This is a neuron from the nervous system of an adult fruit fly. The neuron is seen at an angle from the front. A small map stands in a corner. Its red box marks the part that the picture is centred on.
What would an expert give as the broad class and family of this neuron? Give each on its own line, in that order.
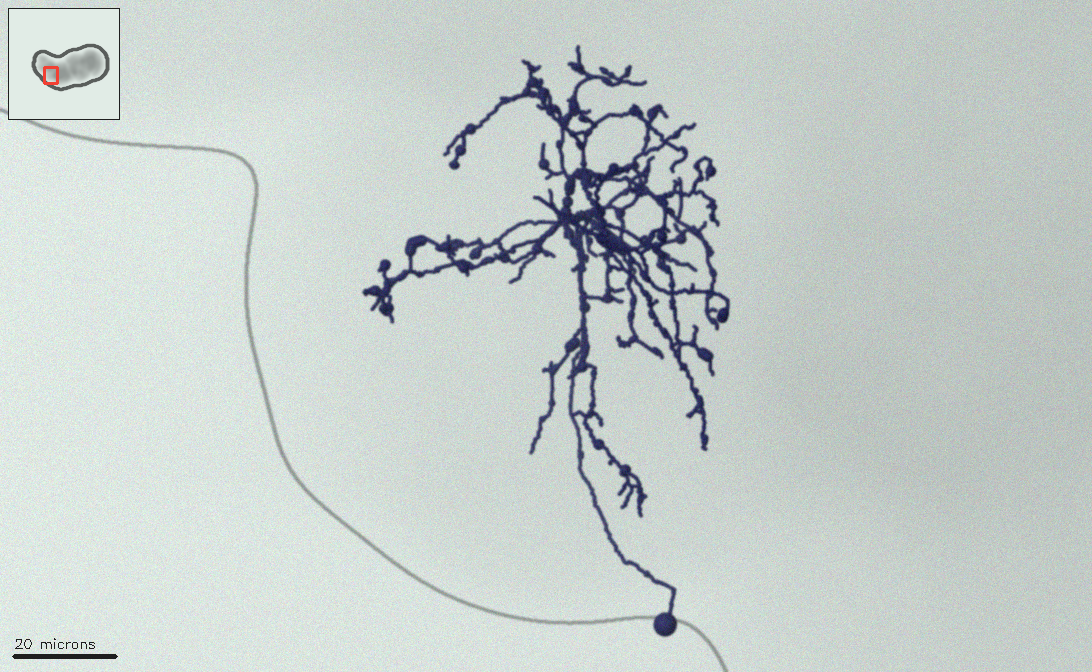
nerve-cord intrinsic neuron
hemilineage 04B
